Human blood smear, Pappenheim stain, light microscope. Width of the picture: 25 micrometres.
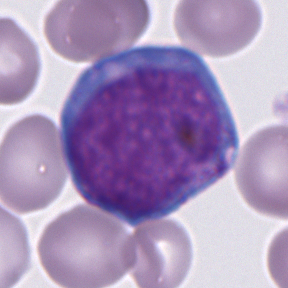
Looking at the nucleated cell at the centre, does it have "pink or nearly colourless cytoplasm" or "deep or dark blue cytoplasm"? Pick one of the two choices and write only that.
Deep or dark blue cytoplasm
